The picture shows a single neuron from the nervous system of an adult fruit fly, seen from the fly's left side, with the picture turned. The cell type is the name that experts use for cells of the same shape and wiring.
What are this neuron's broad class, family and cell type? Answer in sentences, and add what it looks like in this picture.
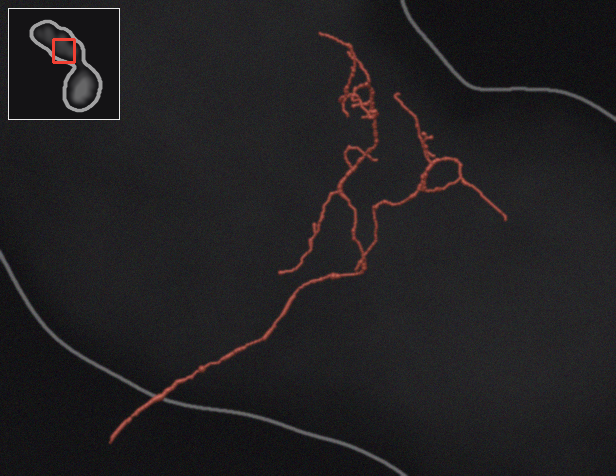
This is a sensory neuron entering the nerve cord. Its family is called class mechanosensory tactile. The cell type is SNta13. As drawn here it is about as wide as it is tall.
